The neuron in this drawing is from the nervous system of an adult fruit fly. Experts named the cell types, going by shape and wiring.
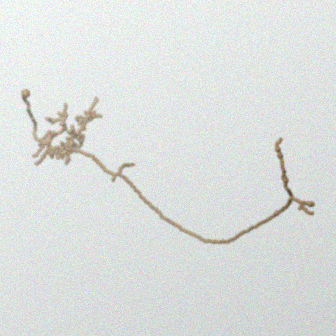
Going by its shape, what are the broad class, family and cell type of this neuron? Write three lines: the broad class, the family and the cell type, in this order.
optic-lobe intrinsic neuron
TmY
TmY3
